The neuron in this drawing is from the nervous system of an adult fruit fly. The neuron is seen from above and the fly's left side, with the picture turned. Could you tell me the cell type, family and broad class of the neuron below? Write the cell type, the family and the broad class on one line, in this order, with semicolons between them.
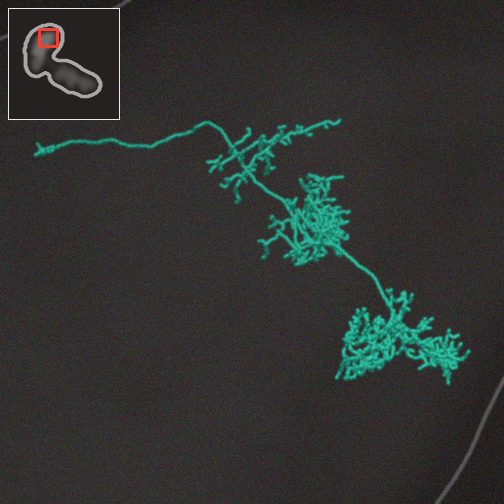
TmY15; TmY; optic-lobe intrinsic neuron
